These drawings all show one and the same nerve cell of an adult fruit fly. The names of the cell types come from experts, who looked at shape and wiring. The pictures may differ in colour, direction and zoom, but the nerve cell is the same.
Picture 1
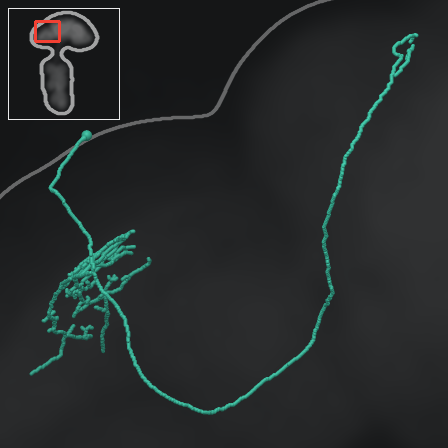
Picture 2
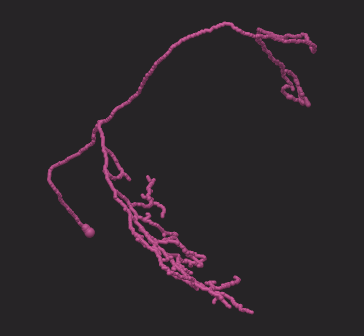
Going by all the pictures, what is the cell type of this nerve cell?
MeTu4d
